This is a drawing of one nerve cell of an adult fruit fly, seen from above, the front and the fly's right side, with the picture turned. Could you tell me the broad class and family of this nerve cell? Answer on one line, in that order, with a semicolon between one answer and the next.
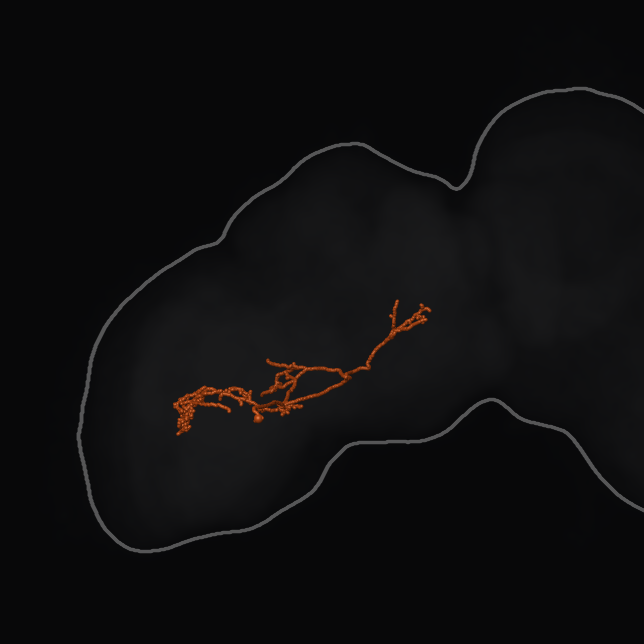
central-brain intrinsic neuron; hemilineage SMPad2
